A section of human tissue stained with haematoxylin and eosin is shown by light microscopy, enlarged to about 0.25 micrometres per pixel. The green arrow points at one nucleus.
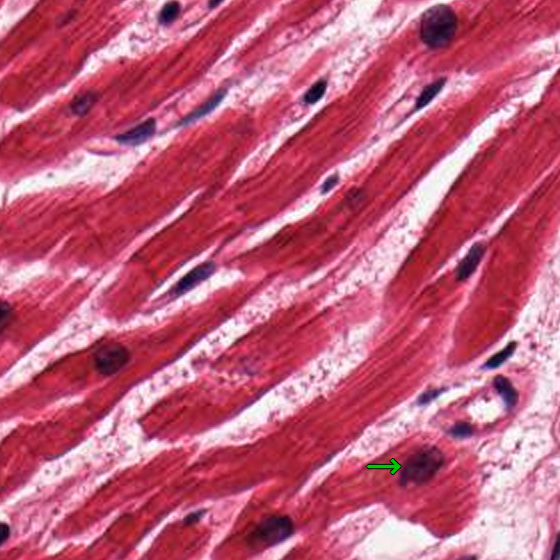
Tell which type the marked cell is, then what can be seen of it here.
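The marked nucleus belongs to a cardiomyocyte. The nucleus sits in the middle of the cell and is larger and broader than most nuclei nearby, many of which are slender and elongated. The nucleus stains dark and unevenly, with clumped darker areas and a slightly irregular outline. The cytoplasm is abundant and deep red, with fine lengthwise streaks running along the cell. The cell runs diagonally, parallel to the neighbouring fibres, and has pale, loose tissue containing small dark nuclei just above it.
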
